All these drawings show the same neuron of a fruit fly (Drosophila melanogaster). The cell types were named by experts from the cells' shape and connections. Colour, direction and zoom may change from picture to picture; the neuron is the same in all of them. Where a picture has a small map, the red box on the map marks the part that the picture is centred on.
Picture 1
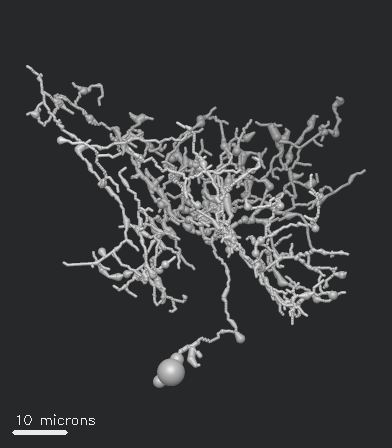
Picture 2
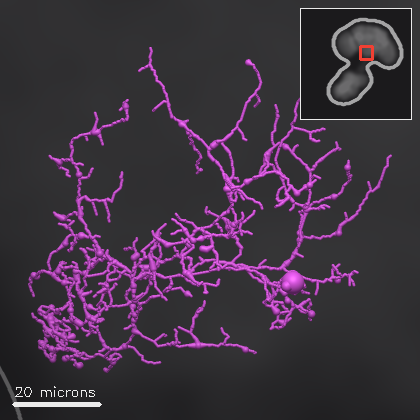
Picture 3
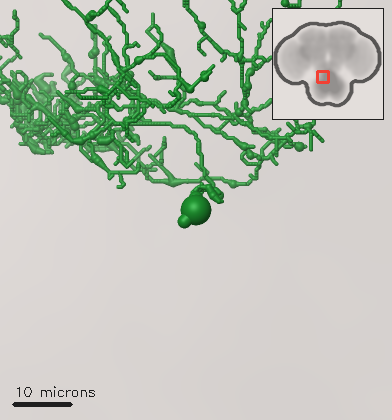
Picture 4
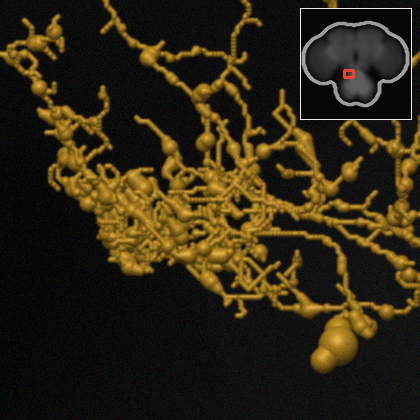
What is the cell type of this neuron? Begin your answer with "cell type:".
cell type: GNG455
